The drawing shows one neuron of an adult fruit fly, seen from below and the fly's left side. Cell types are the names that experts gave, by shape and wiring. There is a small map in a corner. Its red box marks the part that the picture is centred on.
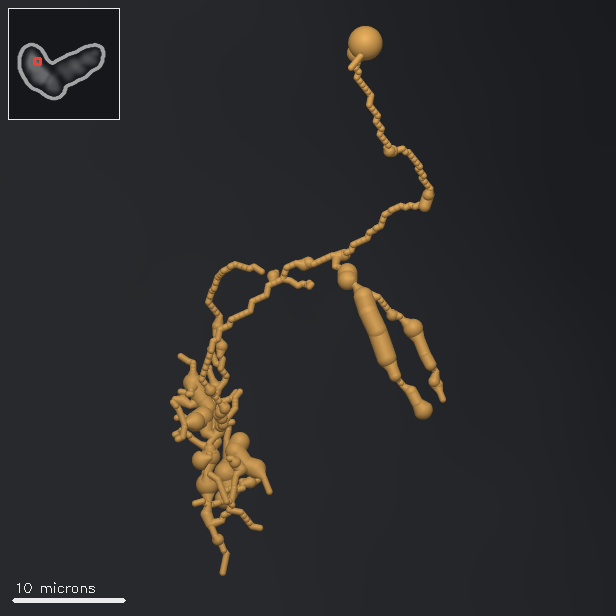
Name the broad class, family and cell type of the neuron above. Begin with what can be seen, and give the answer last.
The cell body is at the top of the picture. By the scale bar it is about 50 microns tall in this view. This is an optic-lobe intrinsic neuron. Its family is T. Its cell type is T5c.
